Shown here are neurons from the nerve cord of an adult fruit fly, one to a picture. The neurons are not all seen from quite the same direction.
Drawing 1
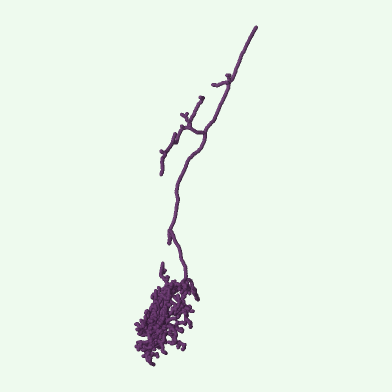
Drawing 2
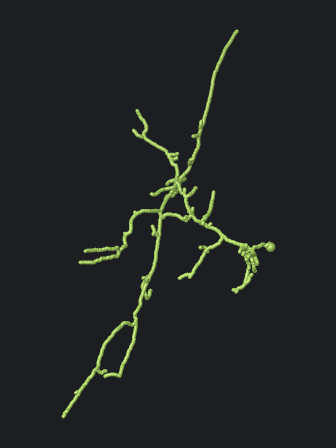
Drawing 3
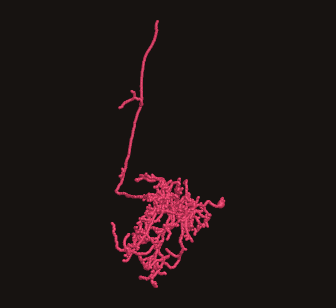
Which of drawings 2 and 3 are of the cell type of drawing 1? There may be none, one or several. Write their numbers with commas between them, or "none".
3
